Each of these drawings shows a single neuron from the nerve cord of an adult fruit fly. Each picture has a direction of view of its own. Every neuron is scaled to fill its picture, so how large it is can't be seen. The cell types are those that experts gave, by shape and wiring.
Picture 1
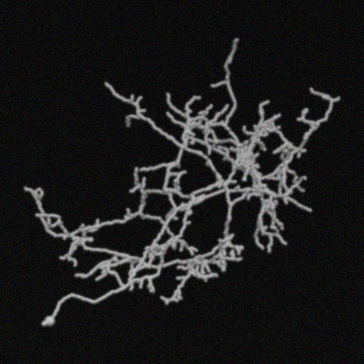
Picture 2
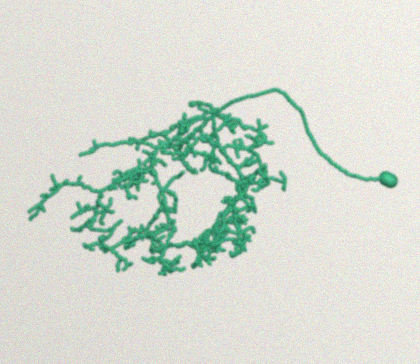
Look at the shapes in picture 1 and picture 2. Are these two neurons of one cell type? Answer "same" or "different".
same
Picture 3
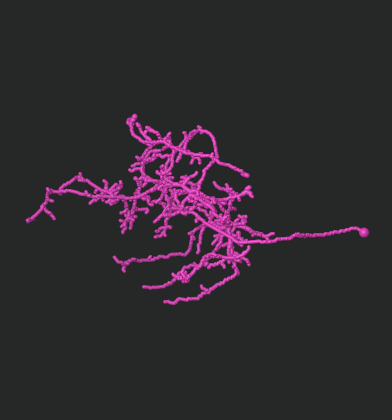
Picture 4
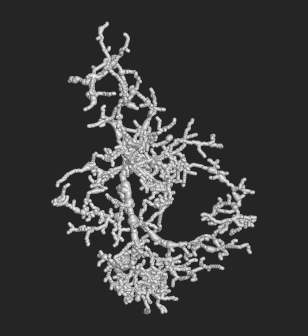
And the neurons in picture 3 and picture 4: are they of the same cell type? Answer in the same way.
different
